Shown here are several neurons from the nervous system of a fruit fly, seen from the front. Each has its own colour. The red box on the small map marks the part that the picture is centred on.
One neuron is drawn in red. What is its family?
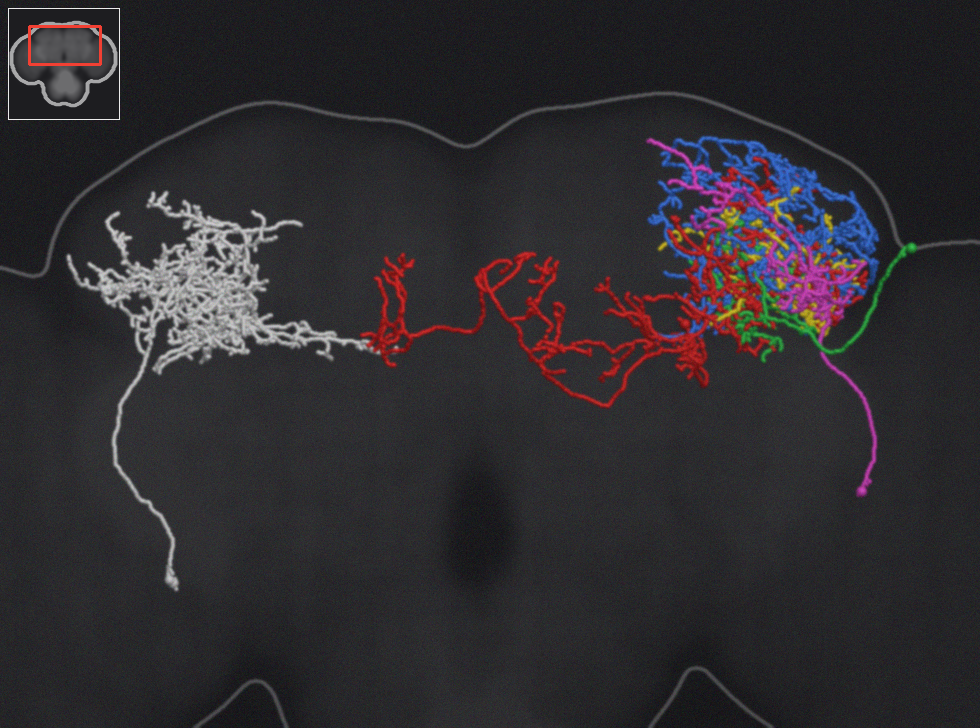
hemilineage DL1_ventral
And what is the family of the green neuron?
hemilineage VLPl4_dorsal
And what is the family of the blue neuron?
hemilineage LHp2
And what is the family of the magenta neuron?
hemilineage LHa2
